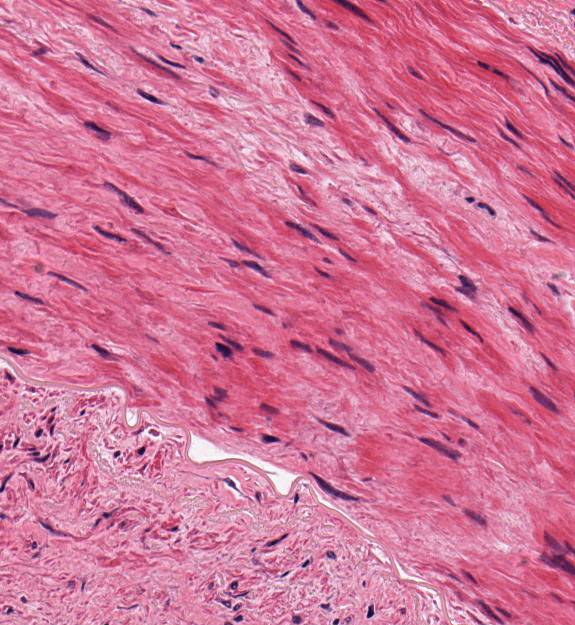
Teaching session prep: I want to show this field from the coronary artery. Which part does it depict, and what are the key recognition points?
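So: tunica media, since smooth muscle with deep pink cytoplasm and elongated, cigar-shaped nuclei fills most of the field.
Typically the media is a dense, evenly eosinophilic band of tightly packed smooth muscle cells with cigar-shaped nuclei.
Only the lower left corner holds connective tissue, paler and more loosely woven than the muscle above it.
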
